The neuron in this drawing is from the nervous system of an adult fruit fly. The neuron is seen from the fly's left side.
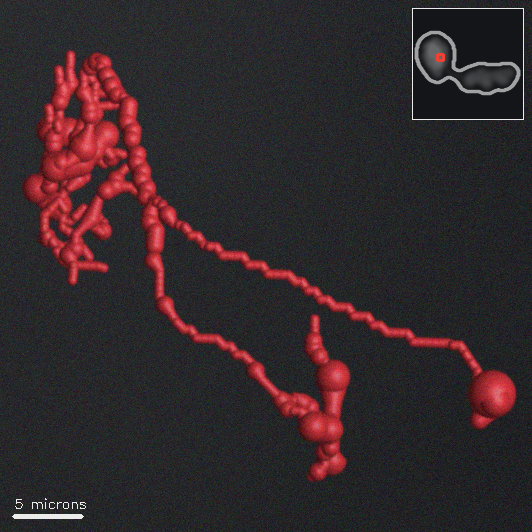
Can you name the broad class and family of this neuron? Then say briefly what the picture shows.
This is an optic-lobe intrinsic neuron. Its family is T. Its cell body lies at the lower right of the picture. By the scale bar it is about 35 microns wide in this view.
